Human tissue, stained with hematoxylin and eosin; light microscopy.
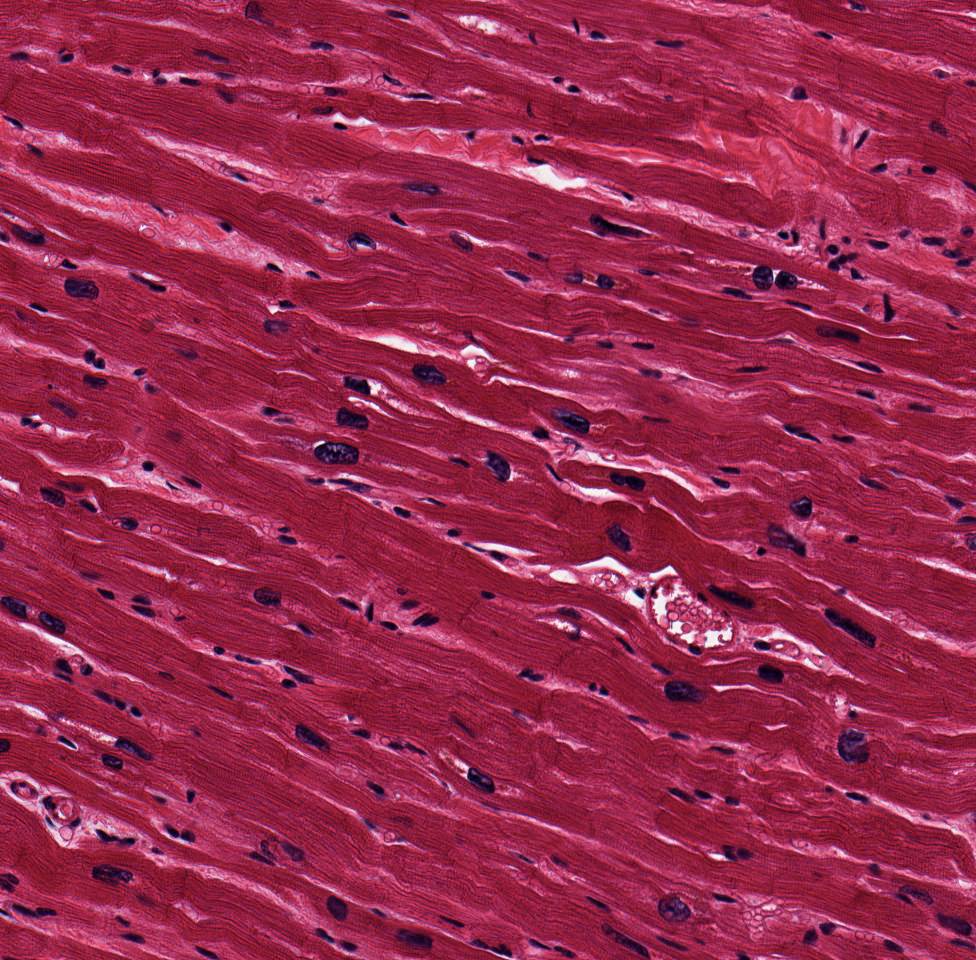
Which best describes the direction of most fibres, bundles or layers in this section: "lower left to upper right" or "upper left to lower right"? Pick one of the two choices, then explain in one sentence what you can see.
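Upper left to lower right. Muscle fibres run in parallel across the whole field, sloping diagonally from upper left to lower right.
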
